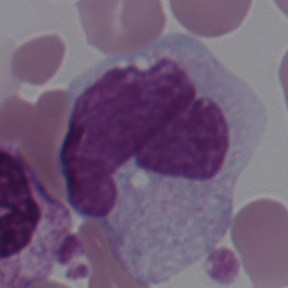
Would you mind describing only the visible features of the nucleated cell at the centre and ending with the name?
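Note how the nucleus folds into lobes, with a deep notch on its lower side. There's plenty of pale grey-blue cytoplasm, holding fine, dust-like lilac granules and a small round clear vacuole just below the notch. That's a monocyte.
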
